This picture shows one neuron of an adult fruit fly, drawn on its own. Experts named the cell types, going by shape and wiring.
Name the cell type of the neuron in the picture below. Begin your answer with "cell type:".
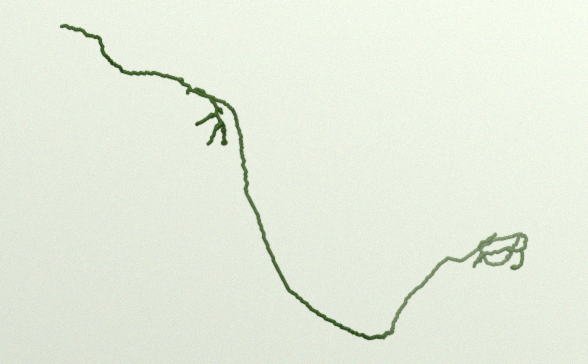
cell type: ORN_VA6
